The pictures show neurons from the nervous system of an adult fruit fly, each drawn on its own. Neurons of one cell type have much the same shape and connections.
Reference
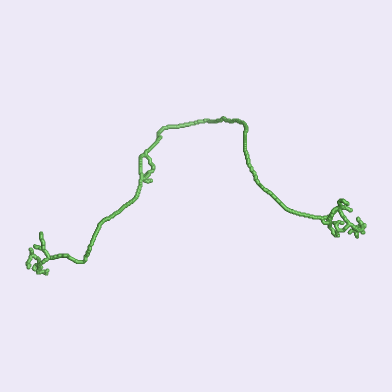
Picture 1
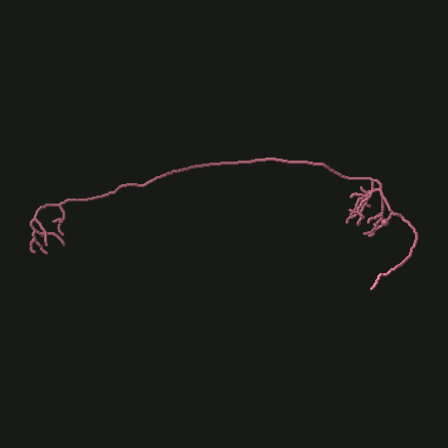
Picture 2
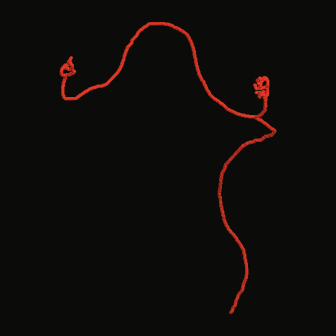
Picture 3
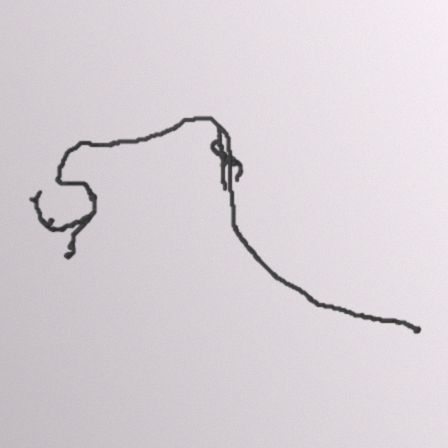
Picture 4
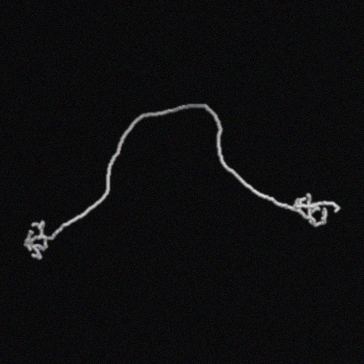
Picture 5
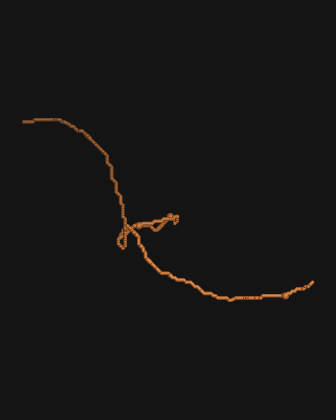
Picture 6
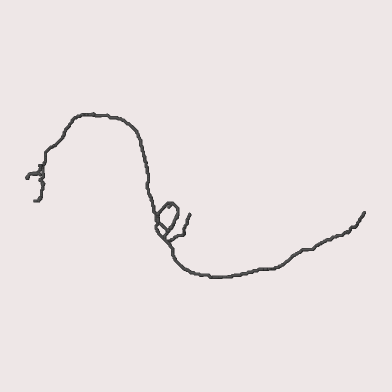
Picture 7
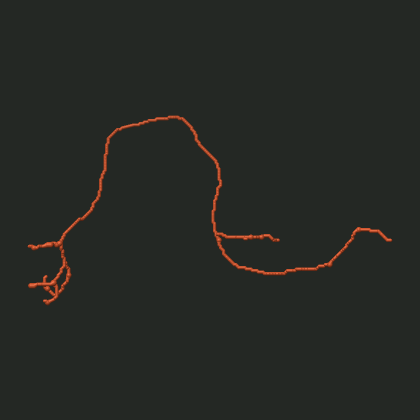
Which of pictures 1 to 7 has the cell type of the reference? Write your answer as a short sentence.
Picture 4 is of the same cell type.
